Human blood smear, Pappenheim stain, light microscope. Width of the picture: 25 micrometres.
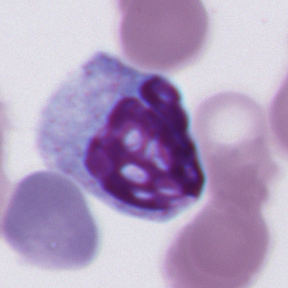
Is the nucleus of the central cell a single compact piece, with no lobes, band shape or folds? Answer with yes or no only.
No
